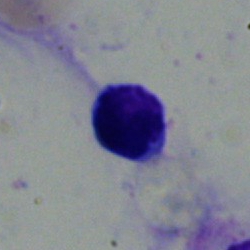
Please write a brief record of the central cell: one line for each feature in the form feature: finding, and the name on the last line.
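Outline: roughly round
Nucleus: fills almost whole cell
Chromatin: dense, very dark blue-purple
Cytoplasm: thin paler bluish rim, lower right edge only
Name: lymphocyte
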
